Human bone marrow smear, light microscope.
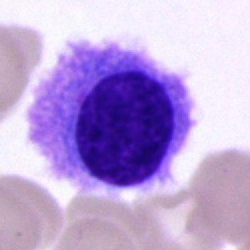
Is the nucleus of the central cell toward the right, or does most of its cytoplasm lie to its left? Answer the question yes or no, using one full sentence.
Yes, it is toward the right that the nucleus of this cell lies.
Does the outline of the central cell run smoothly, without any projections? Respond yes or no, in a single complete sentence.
No, the outline of this cell is ragged or frayed, or it has projections, blebs or tags.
